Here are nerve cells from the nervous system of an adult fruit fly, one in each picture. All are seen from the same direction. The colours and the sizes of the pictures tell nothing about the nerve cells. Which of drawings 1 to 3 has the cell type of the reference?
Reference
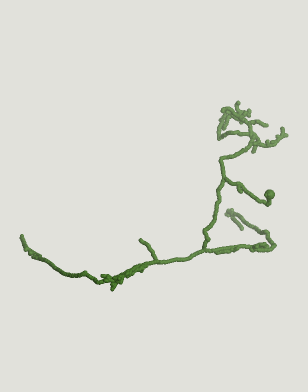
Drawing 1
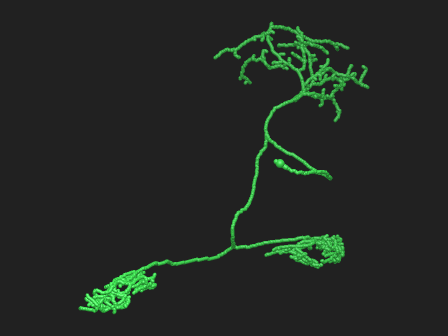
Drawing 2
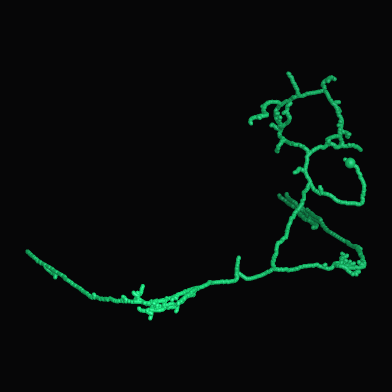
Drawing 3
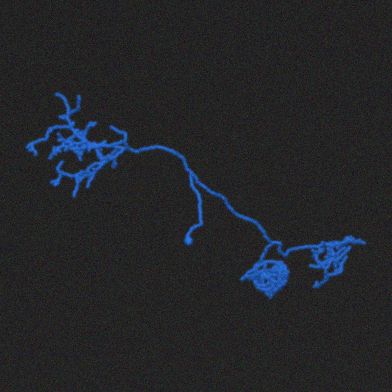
Drawing 2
